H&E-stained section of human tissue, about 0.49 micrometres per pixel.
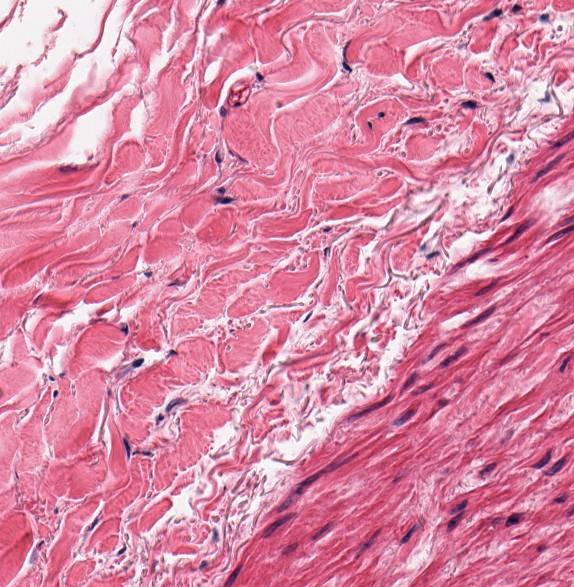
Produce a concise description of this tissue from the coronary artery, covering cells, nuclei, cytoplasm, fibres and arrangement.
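A diagonal boundary runs from upper right to lower left. It separates a more compact, nucleus-rich band at lower right from looser collagenous tissue elsewhere. Thick wavy pink collagen bundles cross the upper left two-thirds in many different directions, with sparse small, dark, elongated fibroblast nuclei between them. In the lower right band, elongated spindle-shaped nuclei lie parallel to the boundary.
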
